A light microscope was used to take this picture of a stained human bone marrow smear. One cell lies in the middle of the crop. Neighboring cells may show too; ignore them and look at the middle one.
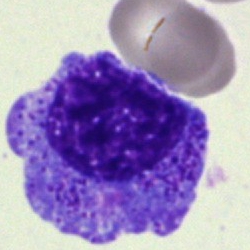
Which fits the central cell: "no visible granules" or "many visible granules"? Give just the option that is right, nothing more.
Many visible granules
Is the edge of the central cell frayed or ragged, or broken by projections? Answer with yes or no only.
Yes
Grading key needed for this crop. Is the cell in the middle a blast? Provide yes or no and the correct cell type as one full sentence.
No, what the centre of the crop shows is a promyelocyte, not a blast.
